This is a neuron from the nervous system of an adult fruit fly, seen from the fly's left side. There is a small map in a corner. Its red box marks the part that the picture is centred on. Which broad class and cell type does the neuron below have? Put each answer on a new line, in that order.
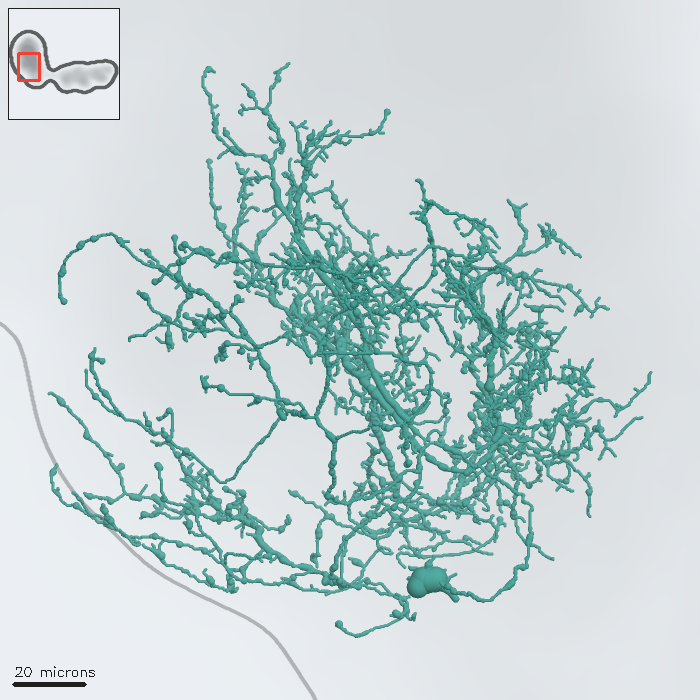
central-brain intrinsic neuron
GNG298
